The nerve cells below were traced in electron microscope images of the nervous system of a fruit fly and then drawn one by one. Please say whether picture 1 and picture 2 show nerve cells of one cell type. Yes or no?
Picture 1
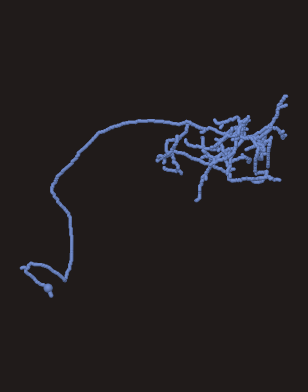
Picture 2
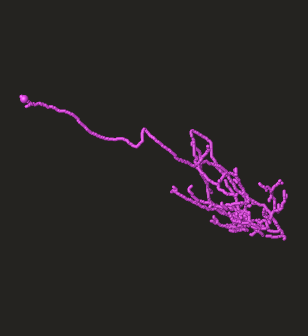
yes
